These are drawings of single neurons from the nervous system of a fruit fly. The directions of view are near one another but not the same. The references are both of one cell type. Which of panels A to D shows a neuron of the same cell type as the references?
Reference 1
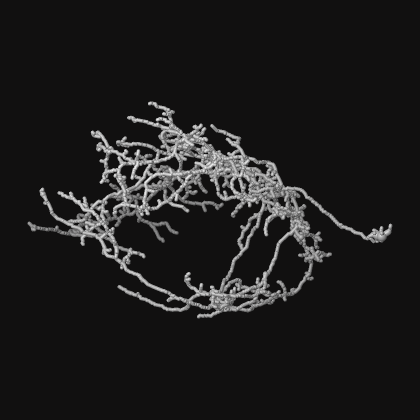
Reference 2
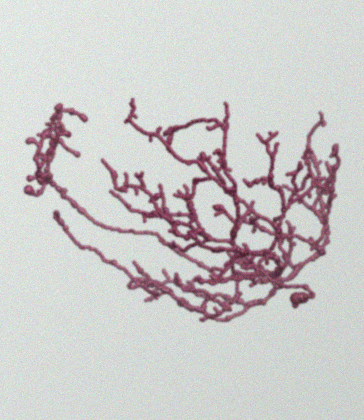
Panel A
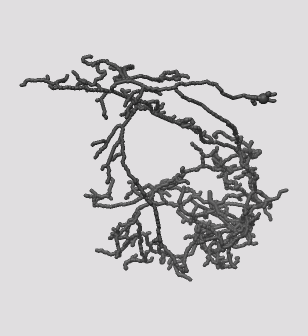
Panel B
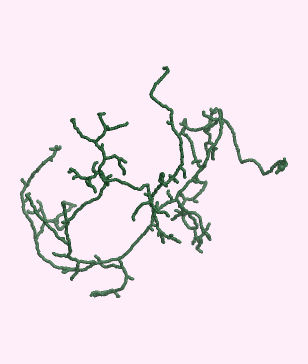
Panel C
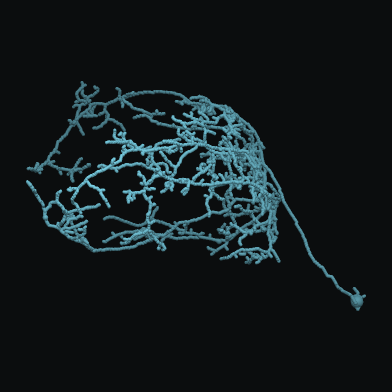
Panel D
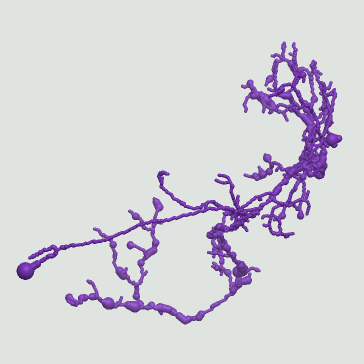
Panel C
